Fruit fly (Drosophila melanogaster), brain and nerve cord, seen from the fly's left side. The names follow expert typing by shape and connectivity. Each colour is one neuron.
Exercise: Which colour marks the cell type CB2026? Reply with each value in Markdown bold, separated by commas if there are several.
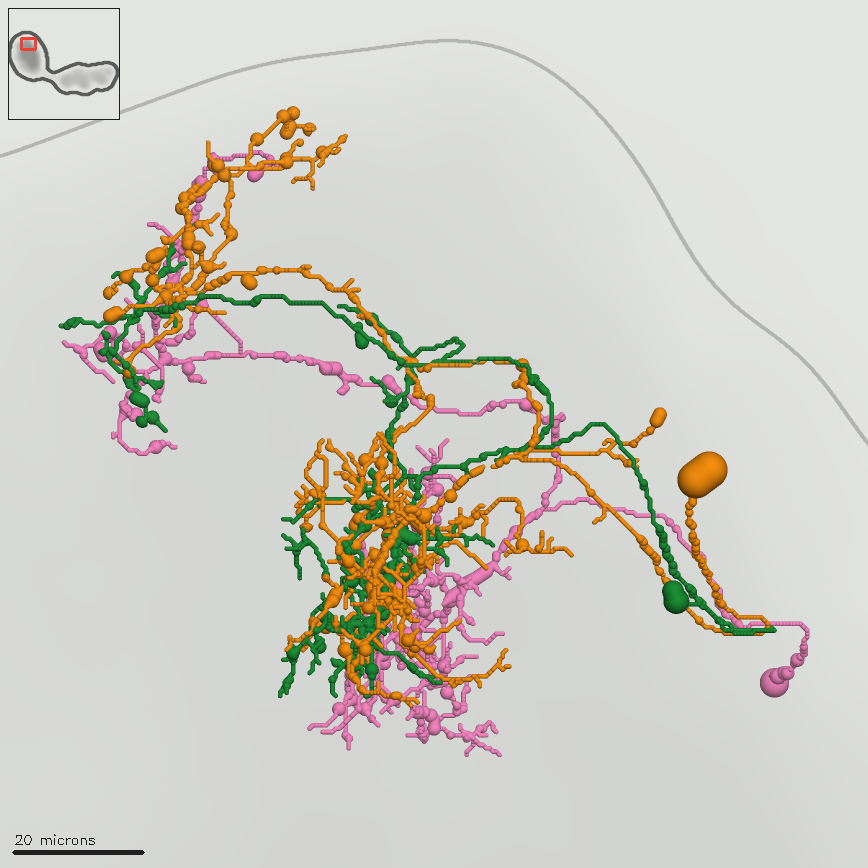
**orange**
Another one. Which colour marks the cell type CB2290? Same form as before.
**green**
